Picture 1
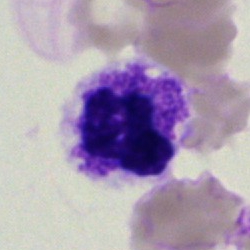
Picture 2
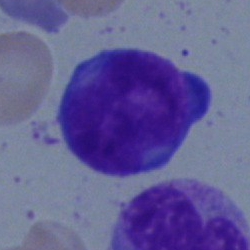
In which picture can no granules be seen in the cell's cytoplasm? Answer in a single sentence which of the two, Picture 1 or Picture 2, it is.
It is in picture 2 that the cytoplasm shows no visible granules.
